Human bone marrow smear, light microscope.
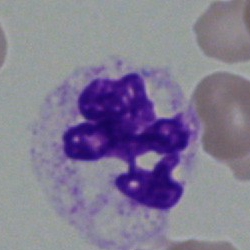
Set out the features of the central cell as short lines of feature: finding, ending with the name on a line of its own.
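Outline: smooth, roughly round
Chromatin: dark purple, densely clumped
Nucleoli: none visible
Cell: segmented neutrophil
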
